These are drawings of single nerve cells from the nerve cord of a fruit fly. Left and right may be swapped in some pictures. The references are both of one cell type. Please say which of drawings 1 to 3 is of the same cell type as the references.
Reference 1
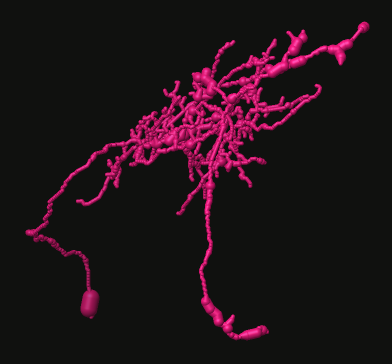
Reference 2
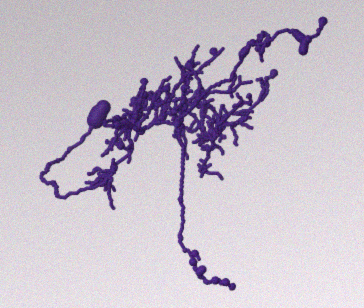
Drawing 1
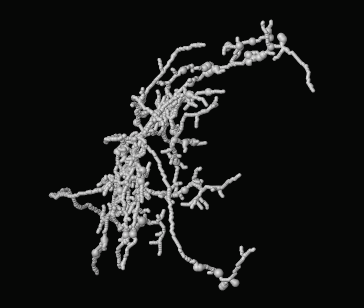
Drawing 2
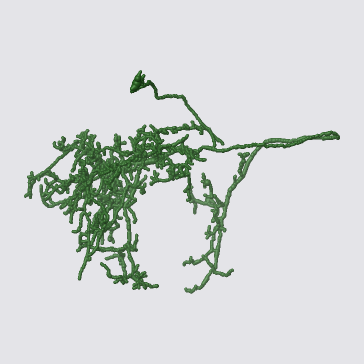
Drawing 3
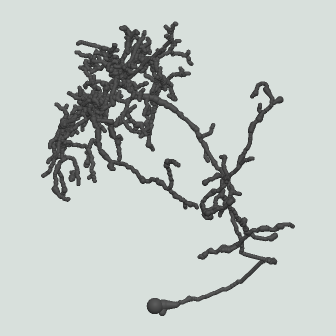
Drawing 1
